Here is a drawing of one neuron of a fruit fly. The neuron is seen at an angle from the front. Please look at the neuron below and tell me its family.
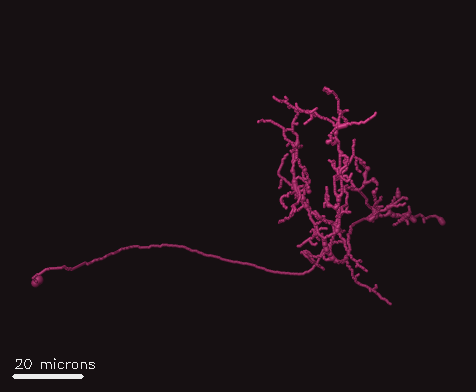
hemilineage 14A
